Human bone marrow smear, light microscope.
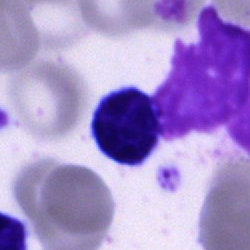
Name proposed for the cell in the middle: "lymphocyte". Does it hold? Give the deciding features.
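Outline: round and smooth.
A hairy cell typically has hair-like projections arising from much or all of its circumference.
Goes with lymphocyte, against hairy cell. Cytoplasm: almost none visible around the nucleus.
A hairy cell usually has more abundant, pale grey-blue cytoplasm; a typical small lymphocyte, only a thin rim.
Favours lymphocyte. Chromatin: dense, dark, coarsely clumped. Nucleoli: none seen.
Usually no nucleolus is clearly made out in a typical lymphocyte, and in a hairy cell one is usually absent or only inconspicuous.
Fits both. Granules: none visible.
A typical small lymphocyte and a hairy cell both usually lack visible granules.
Neutral. Adjacent: a large irregular lighter-purple mass touches the cell on its right side. Verdict: lymphocyte fits; hairy cell does not.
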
